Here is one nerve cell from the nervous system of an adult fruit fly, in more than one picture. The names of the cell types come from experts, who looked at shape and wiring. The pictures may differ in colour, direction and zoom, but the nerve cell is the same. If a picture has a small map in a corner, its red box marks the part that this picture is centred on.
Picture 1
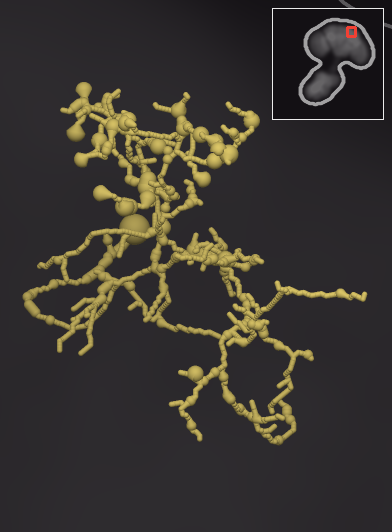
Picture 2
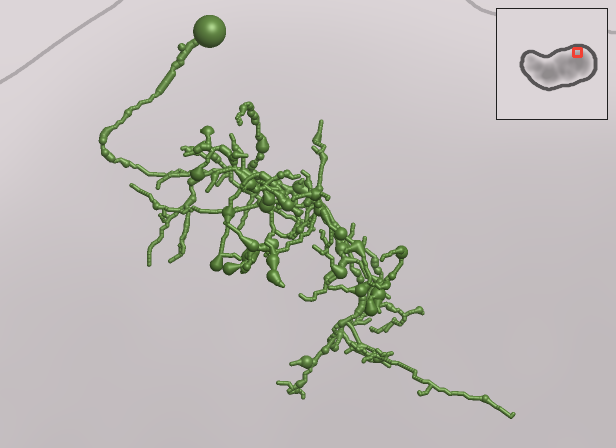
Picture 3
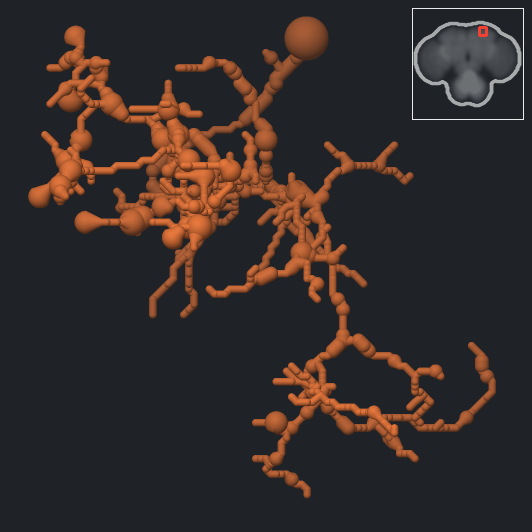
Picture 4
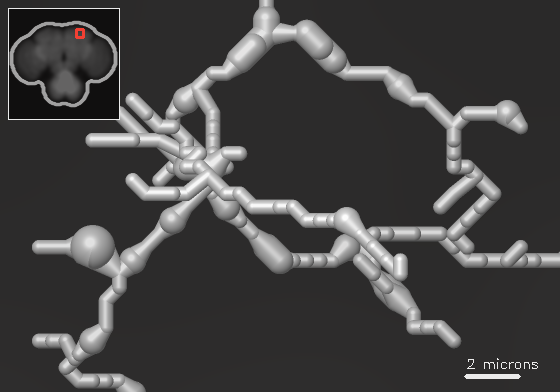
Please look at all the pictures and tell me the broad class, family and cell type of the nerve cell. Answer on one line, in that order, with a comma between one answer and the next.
central-brain intrinsic neuron, hemilineage SLPpm1, CB1035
